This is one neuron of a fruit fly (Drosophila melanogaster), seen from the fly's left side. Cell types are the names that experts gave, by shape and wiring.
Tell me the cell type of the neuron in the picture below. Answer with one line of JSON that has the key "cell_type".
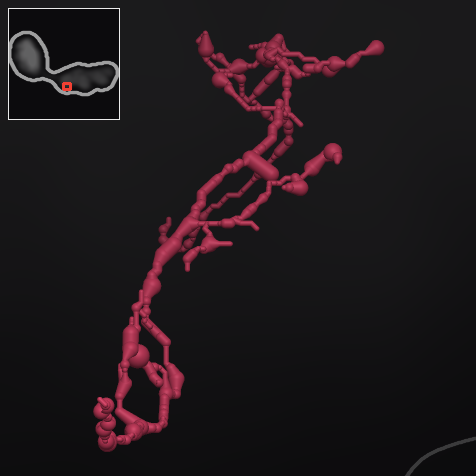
{"cell_type": "LgLG5"}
